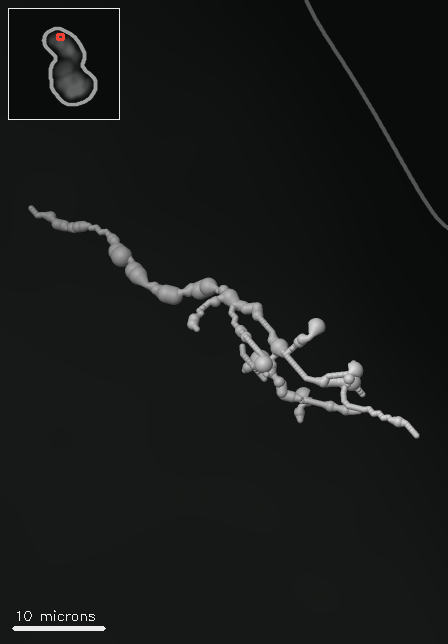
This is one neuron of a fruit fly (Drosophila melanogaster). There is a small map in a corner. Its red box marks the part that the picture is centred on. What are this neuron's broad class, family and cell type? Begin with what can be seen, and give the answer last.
No cell body is drawn. By the scale bar it is about 45 microns wide in this view. This is a sensory neuron entering the nerve cord. Its family is called class mechanosensory tactile. It is of cell type SNta26.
